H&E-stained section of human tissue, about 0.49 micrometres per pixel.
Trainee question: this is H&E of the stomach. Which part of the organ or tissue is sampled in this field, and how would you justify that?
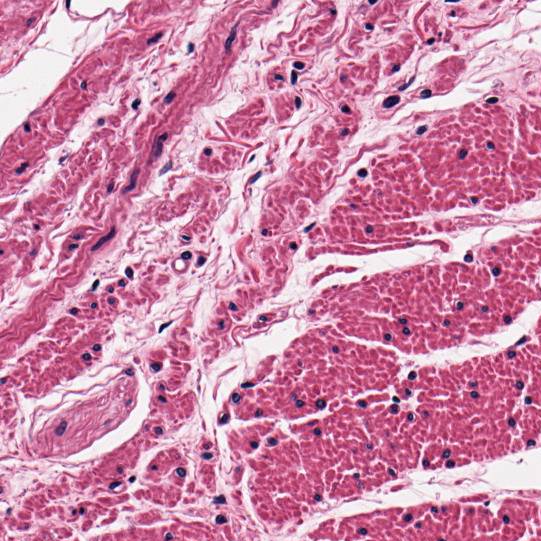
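Field: smooth muscle, fibres grouped in bundles separated by connective tissue strands. Right half: fibres cut across or obliquely, a mosaic of small pink profiles.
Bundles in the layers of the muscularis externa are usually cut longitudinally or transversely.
Nuclei small, dark, oval, mostly single in the centre of a profile. Cytoplasm deep, even pinkish red.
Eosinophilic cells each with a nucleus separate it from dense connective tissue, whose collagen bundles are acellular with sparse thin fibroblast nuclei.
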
